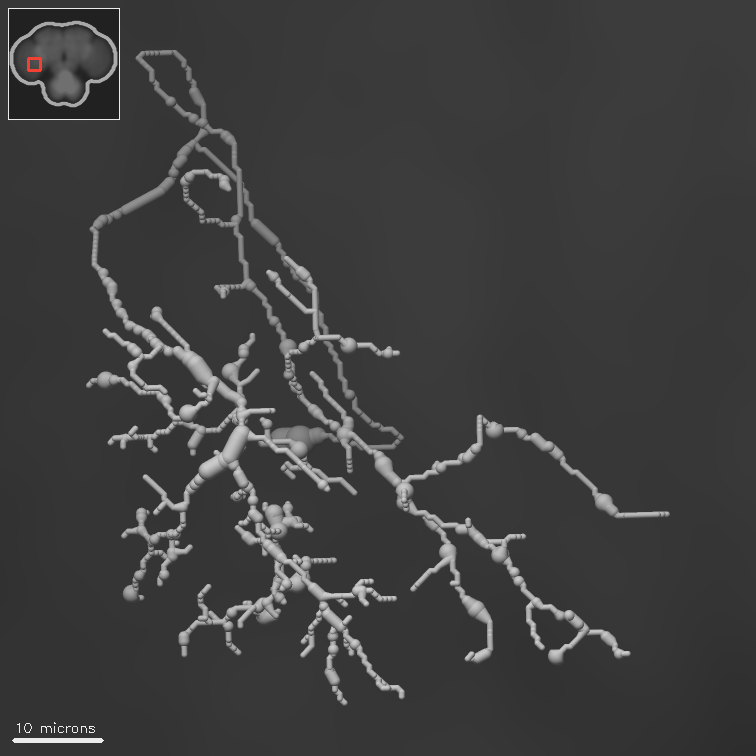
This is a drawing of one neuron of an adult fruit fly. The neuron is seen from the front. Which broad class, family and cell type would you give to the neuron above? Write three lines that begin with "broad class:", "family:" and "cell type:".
broad class: optic-lobe intrinsic neuron
family: LPi
cell type: LPi2d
